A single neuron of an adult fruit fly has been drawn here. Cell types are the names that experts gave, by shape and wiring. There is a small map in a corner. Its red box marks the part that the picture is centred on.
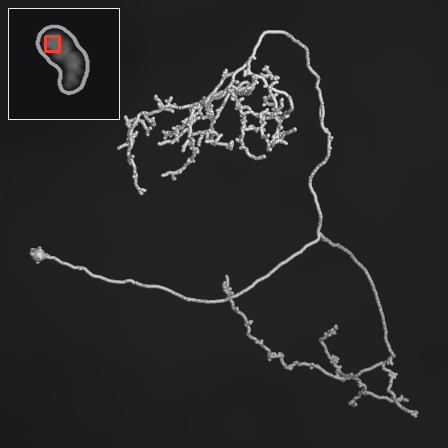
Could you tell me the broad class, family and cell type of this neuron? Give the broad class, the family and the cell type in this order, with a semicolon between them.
visual projection neuron; hemilineage VPNd1; LC29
